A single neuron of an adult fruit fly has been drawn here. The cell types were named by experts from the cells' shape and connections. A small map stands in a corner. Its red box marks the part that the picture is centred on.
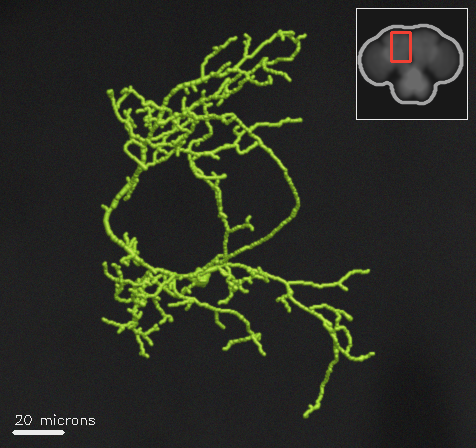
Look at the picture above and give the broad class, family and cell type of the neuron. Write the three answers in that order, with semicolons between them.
central-brain intrinsic neuron; hemilineage VLPl&p1_posterior; aIPg1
